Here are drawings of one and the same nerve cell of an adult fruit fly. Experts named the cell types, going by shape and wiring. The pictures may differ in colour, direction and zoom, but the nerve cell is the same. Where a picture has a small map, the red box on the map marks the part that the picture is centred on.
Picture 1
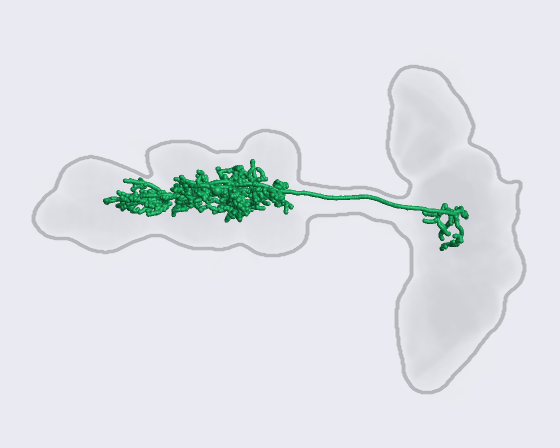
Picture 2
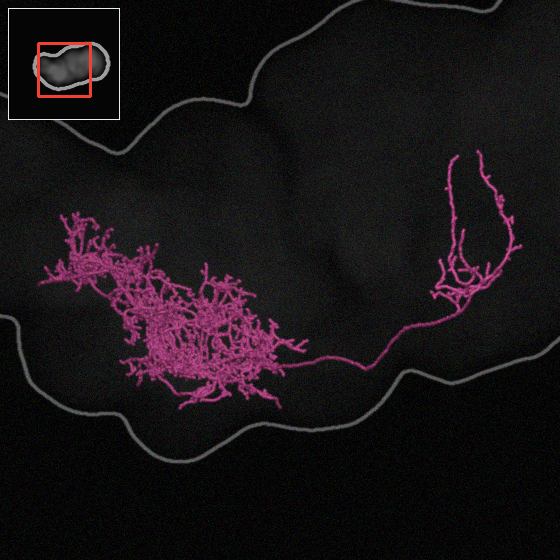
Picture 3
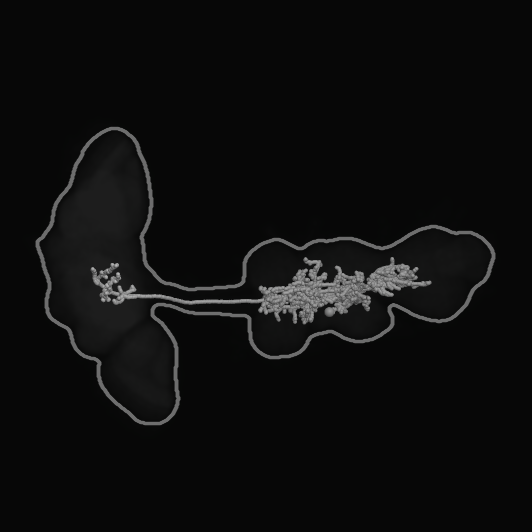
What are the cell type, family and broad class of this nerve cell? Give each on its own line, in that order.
AN05B006
hemilineage 05B
ascending neuron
